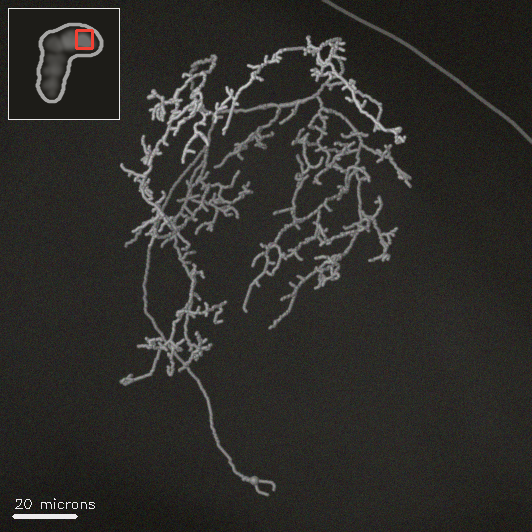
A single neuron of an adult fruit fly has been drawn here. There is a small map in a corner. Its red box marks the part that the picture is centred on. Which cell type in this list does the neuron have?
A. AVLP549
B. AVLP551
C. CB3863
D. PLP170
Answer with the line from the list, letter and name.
B. AVLP551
